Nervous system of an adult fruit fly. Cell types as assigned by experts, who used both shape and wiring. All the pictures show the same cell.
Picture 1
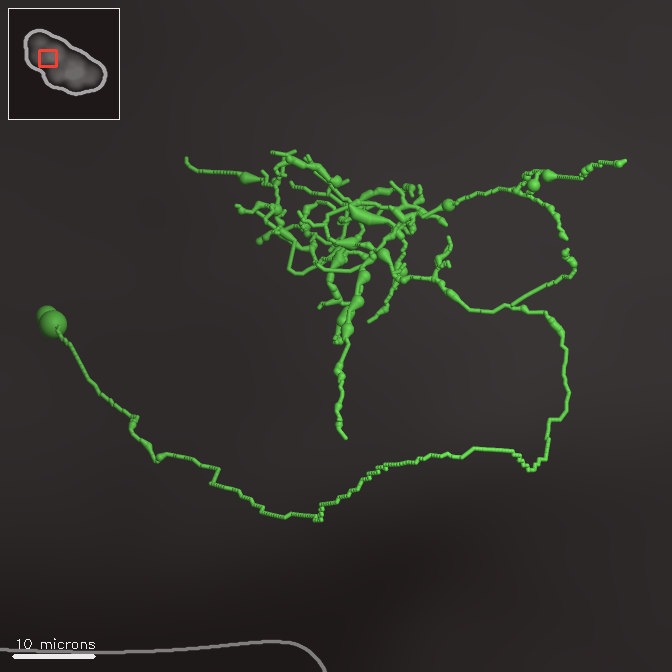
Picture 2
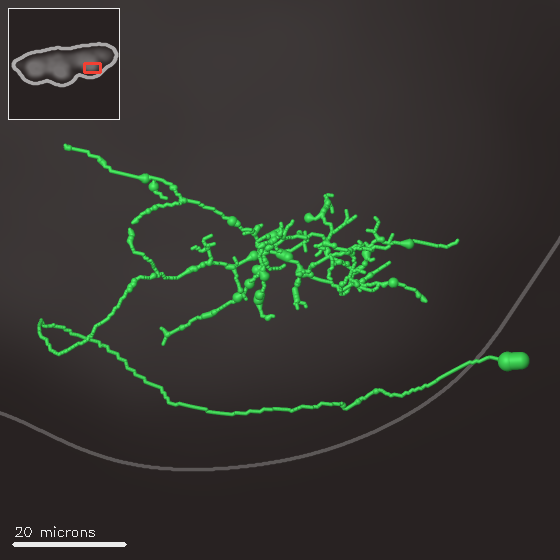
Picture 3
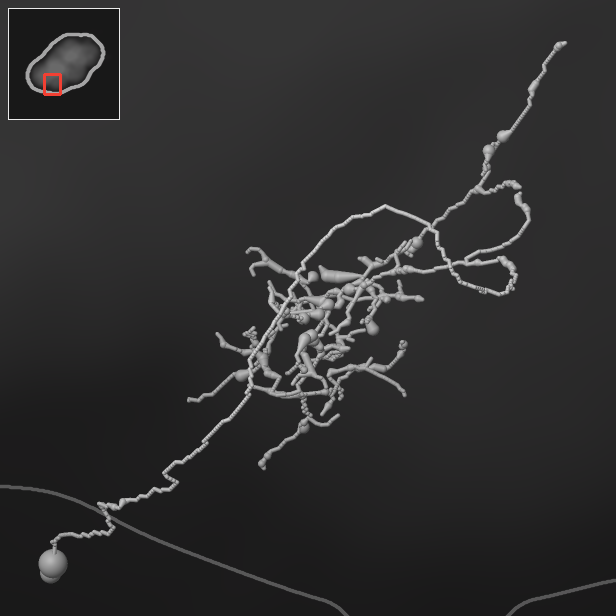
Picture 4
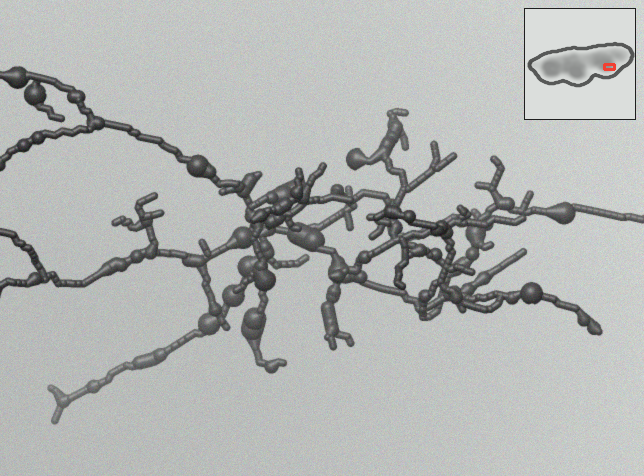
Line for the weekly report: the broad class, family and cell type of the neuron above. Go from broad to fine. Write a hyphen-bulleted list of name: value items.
- broad class: nerve-cord intrinsic neuron
- family: hemilineage 14A
- cell type: IN14A108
